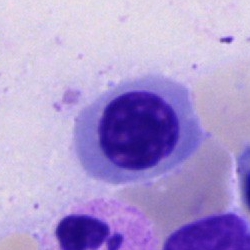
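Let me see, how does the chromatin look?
Dark purple and clumped, with small paler patches between the clumps.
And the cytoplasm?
A broad rim around the nucleus, with no granules and no vacuoles seen.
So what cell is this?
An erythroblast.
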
